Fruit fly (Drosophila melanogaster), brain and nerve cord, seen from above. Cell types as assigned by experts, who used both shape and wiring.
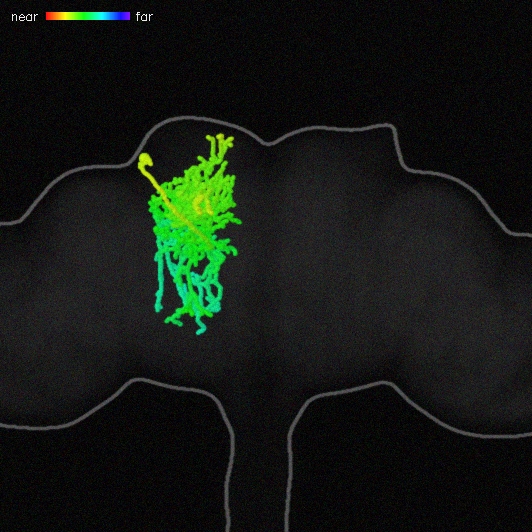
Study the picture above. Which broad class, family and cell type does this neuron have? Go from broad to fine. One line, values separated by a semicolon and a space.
central-brain intrinsic neuron; hemilineage AOTUv1_ventral; LAL010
